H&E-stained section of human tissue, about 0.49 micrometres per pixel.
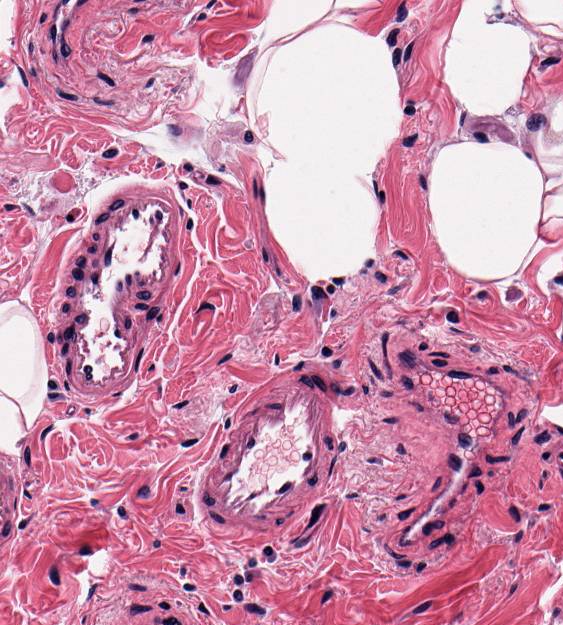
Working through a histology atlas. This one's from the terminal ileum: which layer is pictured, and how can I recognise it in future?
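Dense connective tissue. Wavy eosinophilic collagen bundles running in many directions fill most of the field, with scattered dark, elongated, spindle-shaped nuclei.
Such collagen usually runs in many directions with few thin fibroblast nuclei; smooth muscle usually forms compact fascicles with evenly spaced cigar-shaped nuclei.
Several large, empty, rounded adipocytes lie top right; no glands or surface epithelium are present.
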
